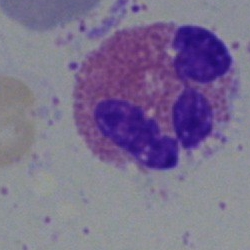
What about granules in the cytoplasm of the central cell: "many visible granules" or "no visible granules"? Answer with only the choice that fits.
Many visible granules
